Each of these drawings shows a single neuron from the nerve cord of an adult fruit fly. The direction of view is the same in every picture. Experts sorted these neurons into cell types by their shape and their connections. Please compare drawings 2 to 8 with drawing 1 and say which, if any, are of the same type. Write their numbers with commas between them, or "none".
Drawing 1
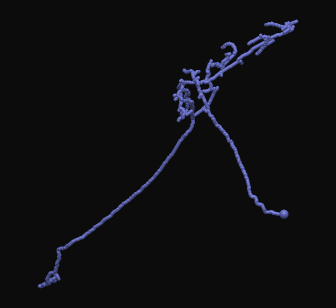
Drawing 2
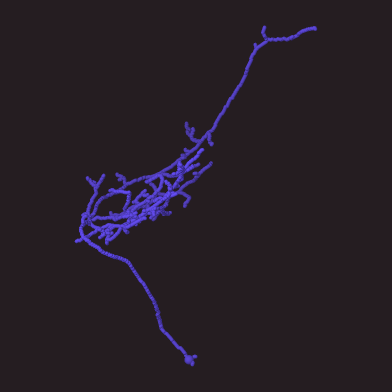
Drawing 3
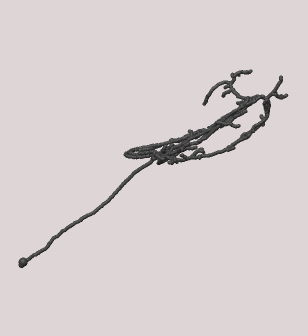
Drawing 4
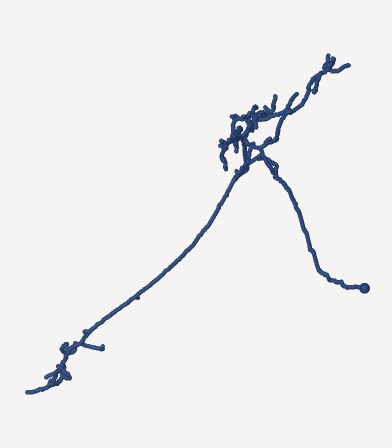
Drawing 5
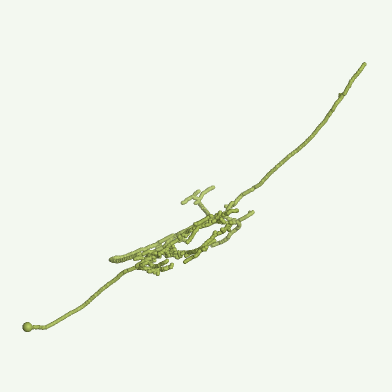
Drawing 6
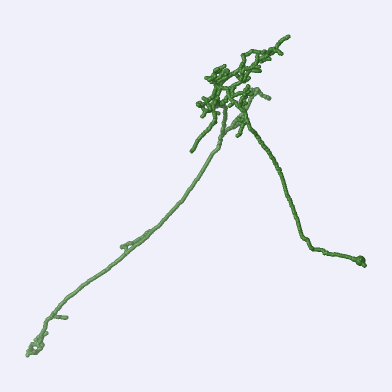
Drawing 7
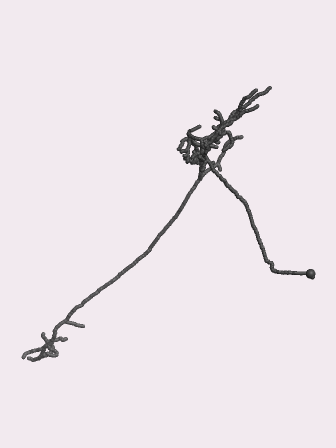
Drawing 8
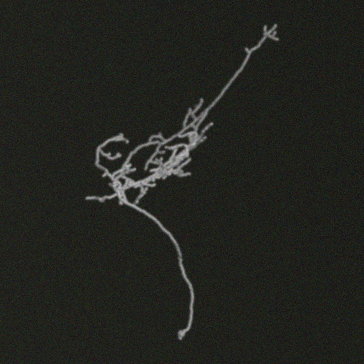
4, 6, 7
